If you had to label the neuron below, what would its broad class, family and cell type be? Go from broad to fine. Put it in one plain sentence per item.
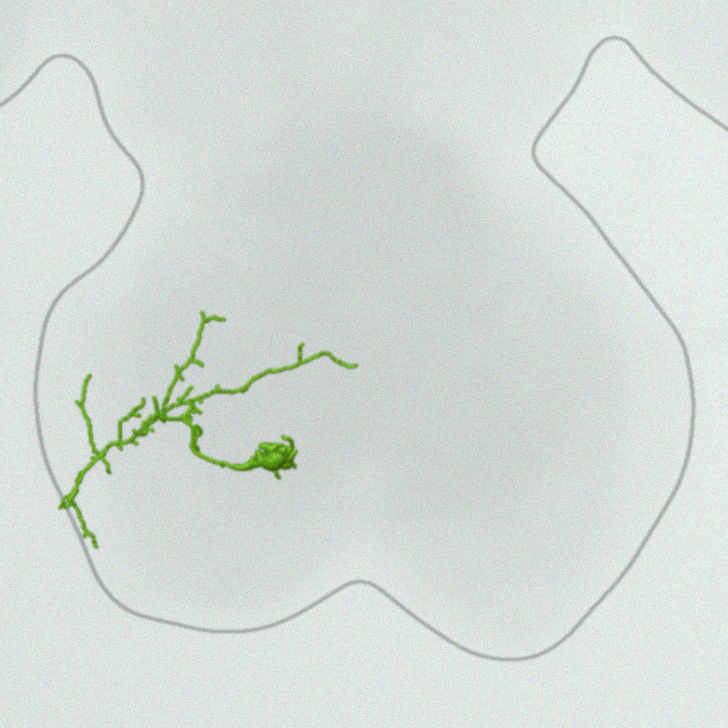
A motor neuron of the nerve cord of hemilineage 15B, type ltm MN.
